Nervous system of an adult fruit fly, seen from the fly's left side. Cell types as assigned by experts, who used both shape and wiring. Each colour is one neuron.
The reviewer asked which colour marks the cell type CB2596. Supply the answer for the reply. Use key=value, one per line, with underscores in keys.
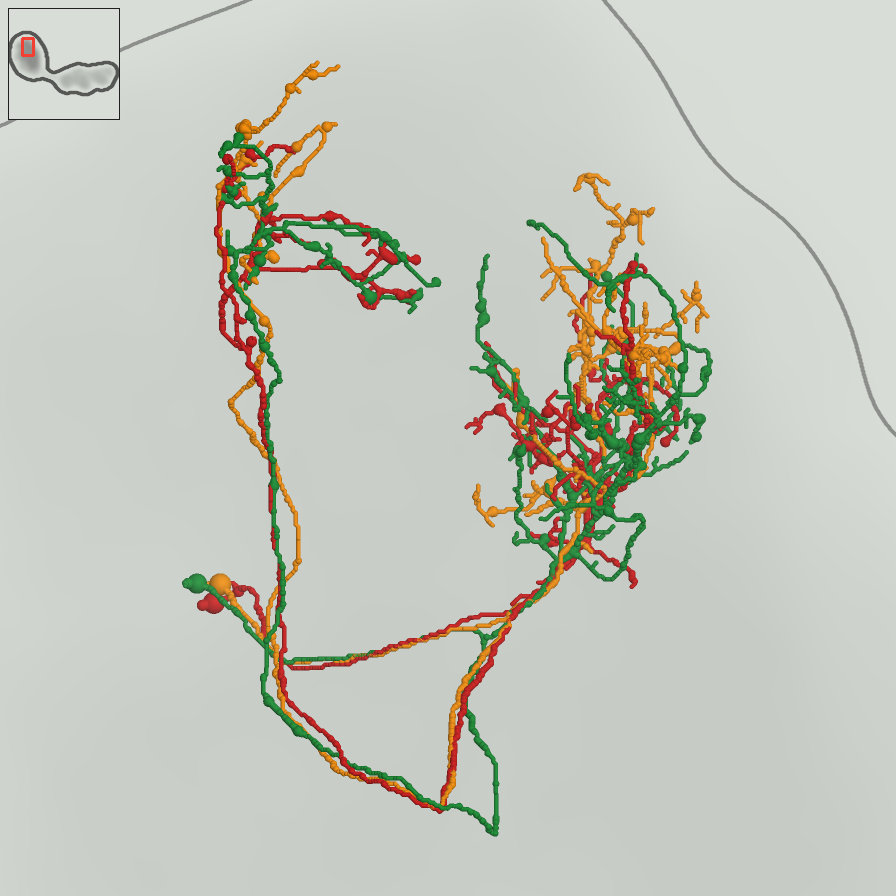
colour=green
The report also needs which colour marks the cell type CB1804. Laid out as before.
colour=red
